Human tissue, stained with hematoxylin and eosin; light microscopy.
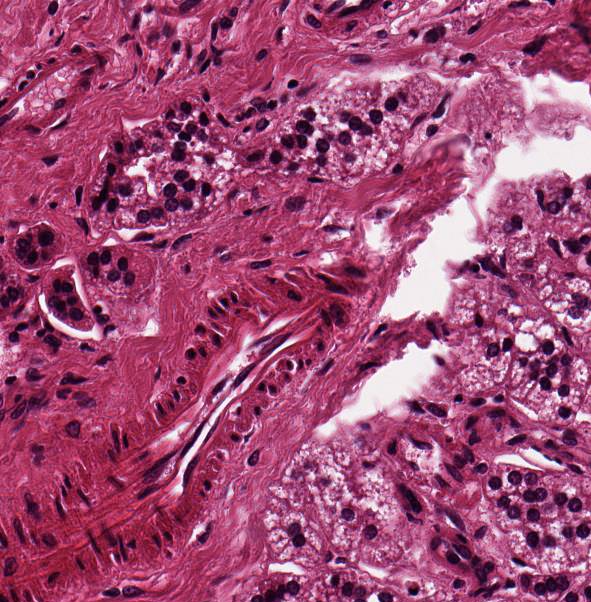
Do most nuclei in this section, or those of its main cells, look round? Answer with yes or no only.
Yes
